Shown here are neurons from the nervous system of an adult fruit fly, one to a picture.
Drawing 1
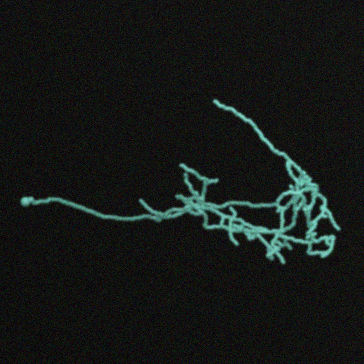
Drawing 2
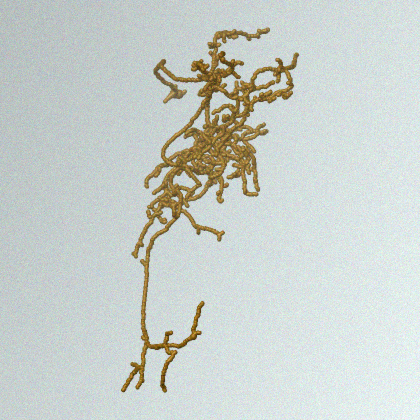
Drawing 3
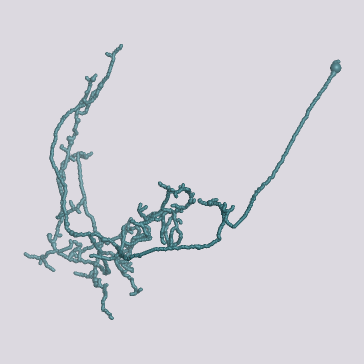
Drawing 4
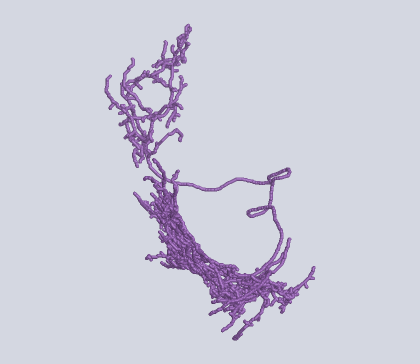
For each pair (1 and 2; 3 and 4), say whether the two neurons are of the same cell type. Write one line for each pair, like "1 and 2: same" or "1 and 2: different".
1 and 2: different
3 and 4: different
